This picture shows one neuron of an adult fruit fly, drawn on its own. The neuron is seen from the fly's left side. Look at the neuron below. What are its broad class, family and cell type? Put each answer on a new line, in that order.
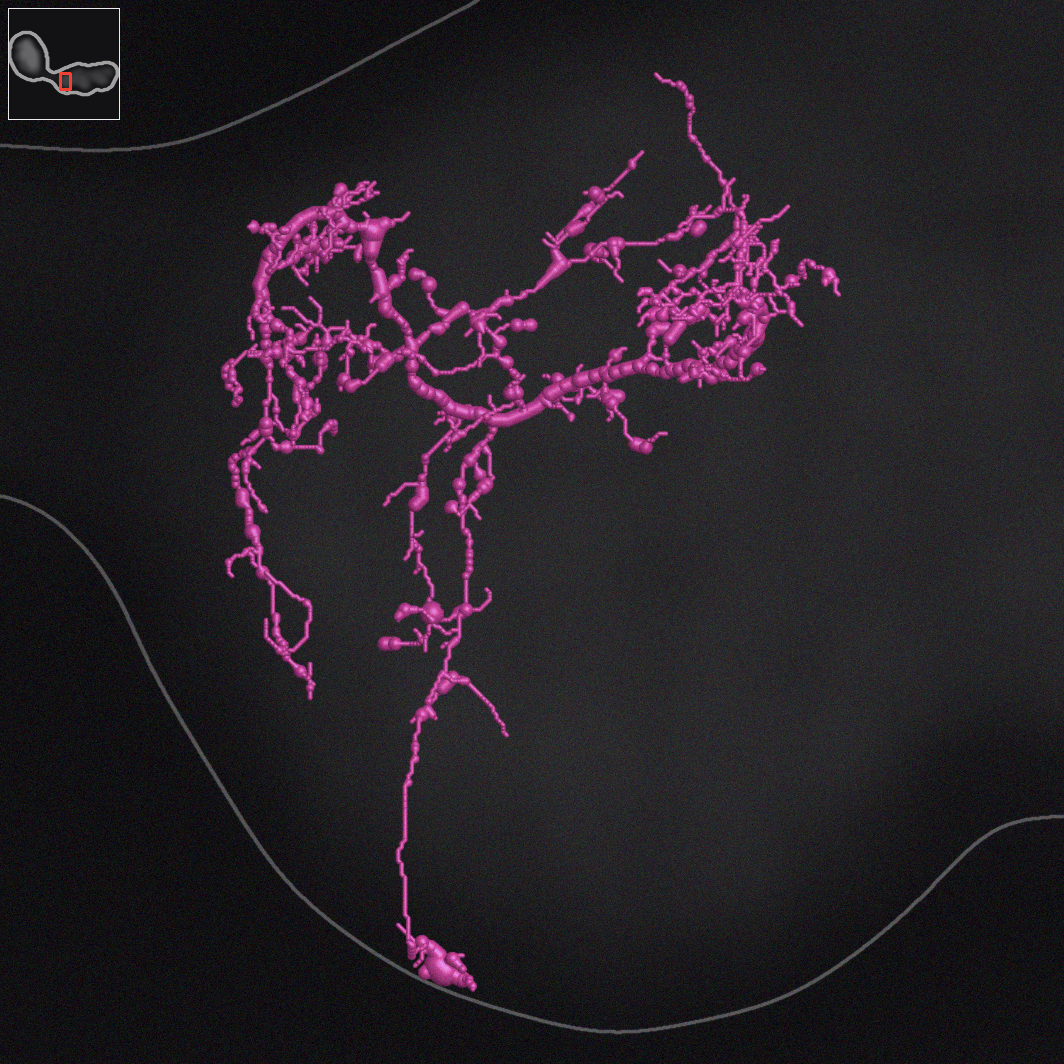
nerve-cord intrinsic neuron
hemilineage 13A
IN13A027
